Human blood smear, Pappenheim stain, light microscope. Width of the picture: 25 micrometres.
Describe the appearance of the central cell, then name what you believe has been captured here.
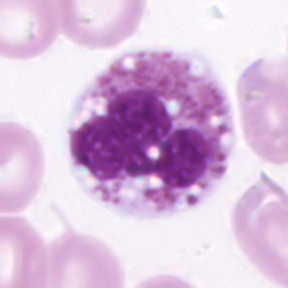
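To go point by point: the chromatin is dense and dark purple throughout the lobes. Second, the cytoplasm is packed with coarse granules. Third, its band is widest above the nucleus. Fourth, small clear unstained spots lie scattered among the granules. Finally, this is an eosinophil.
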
